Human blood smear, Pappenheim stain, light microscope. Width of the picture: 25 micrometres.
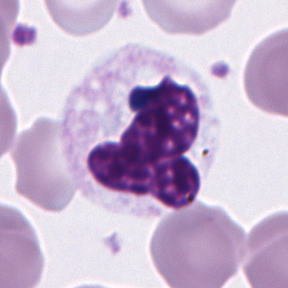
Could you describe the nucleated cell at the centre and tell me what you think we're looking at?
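First, the nucleus: it is irregular and folded into lobes, joined by broad bands rather than thin threads. Next, the chromatin: it stains dark purple. Then the cytoplasm: its widest rim lies on the upper-left side of the nucleus, and it is scattered with fine, dust-like pinkish-lilac granules. Last, the name: this is a segmented neutrophil.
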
